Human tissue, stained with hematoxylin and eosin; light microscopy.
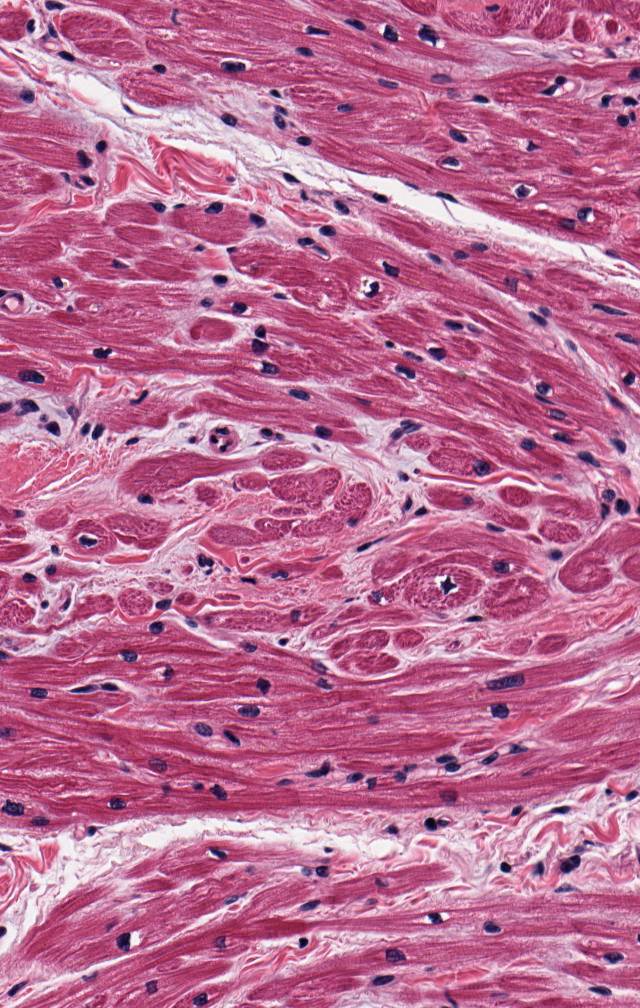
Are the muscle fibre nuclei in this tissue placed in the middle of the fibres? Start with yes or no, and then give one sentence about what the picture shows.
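Yes. The muscle fibres have oval nuclei that lie centrally within the fibre rather than at its edge.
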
